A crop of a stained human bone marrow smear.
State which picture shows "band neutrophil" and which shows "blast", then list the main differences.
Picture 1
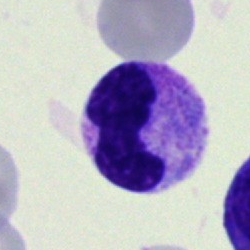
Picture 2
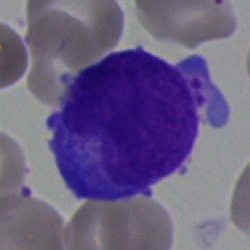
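In picture 1 a band neutrophil is shown, and in picture 2 a blast. The chromatin sets them apart most clearly: in the band neutrophil it is dark and densely clumped, while in the blast it is finely textured without coarse clumps.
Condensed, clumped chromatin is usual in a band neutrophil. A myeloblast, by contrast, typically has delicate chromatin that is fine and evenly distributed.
The nucleus of the band neutrophil is indented on its right side, giving it a kidney-like shape, and lies toward the left of the cell; no nucleoli are visible in it.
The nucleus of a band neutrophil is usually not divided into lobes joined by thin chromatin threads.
The outlines differ as well: the band neutrophil is round and smooth, whereas the blast is roughly round, with small rounded blebs protruding from its edge. The visible cytoplasm of the blast is deep blue and shows no granules, and no vacuoles are seen in the cytoplasm of the band neutrophil. A pale blue fragment touches the blast at its upper right edge.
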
